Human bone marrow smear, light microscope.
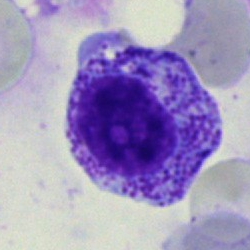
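Myelocyte, central cell of a stained human bone marrow smear. Nucleus off-centre toward the left side of the cell. Near the nucleus centre, a paler round spot consistent with a nucleolus. Coarse dark purple granules throughout the cytoplasm. Small clear vacuole near the top edge of the cell.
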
